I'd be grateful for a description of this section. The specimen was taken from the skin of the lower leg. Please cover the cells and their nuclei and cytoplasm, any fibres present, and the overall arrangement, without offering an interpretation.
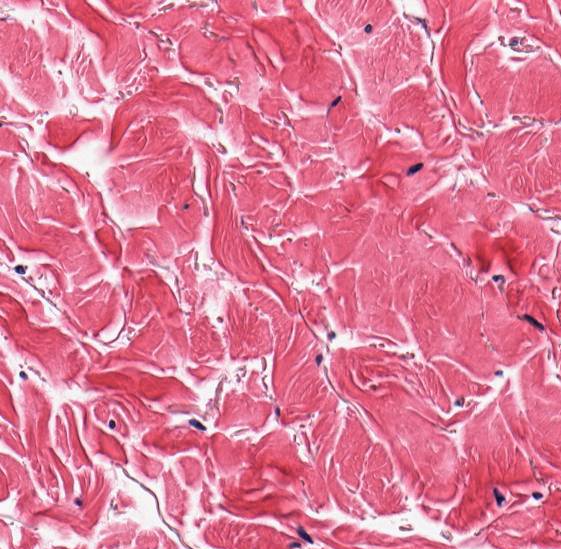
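Field filled by closely packed, deeply eosinophilic fibre bundles, cut in many planes, no single shared orientation. Faint wavy internal streaks within bundles; no regular cross-striation. Nuclei sparse, small, dark, elongated to oval, thinly scattered. Most at bundle edges, in the narrow spaces between bundles, not in bundle centres.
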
